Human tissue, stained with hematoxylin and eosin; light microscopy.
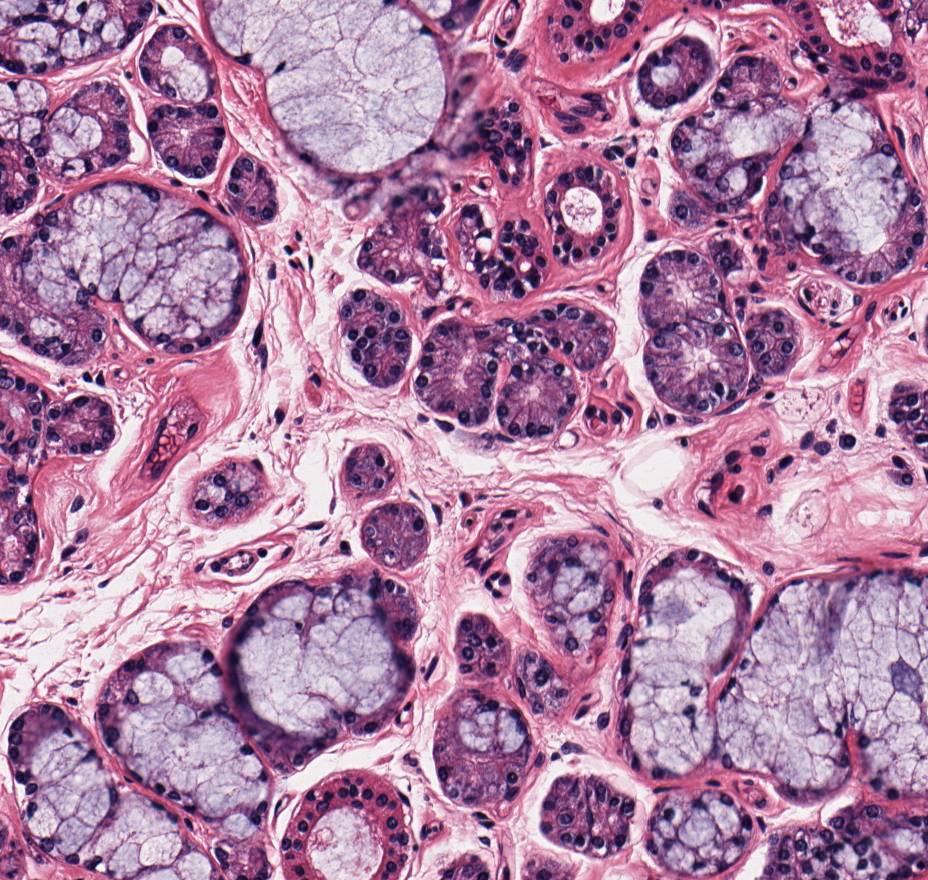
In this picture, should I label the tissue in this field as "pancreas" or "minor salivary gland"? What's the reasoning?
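This is minor salivary gland. Look first at the largest acini, at the top left, top centre, bottom left and bottom right: their cells have pale grey-blue, foamy cytoplasm, and small dark nuclei flattened against the outer edge of the cells.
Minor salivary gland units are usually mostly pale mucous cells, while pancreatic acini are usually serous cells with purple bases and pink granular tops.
There are darker acini too, most numerous in the centre, with purple granular cytoplasm and round nuclei near their bases.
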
